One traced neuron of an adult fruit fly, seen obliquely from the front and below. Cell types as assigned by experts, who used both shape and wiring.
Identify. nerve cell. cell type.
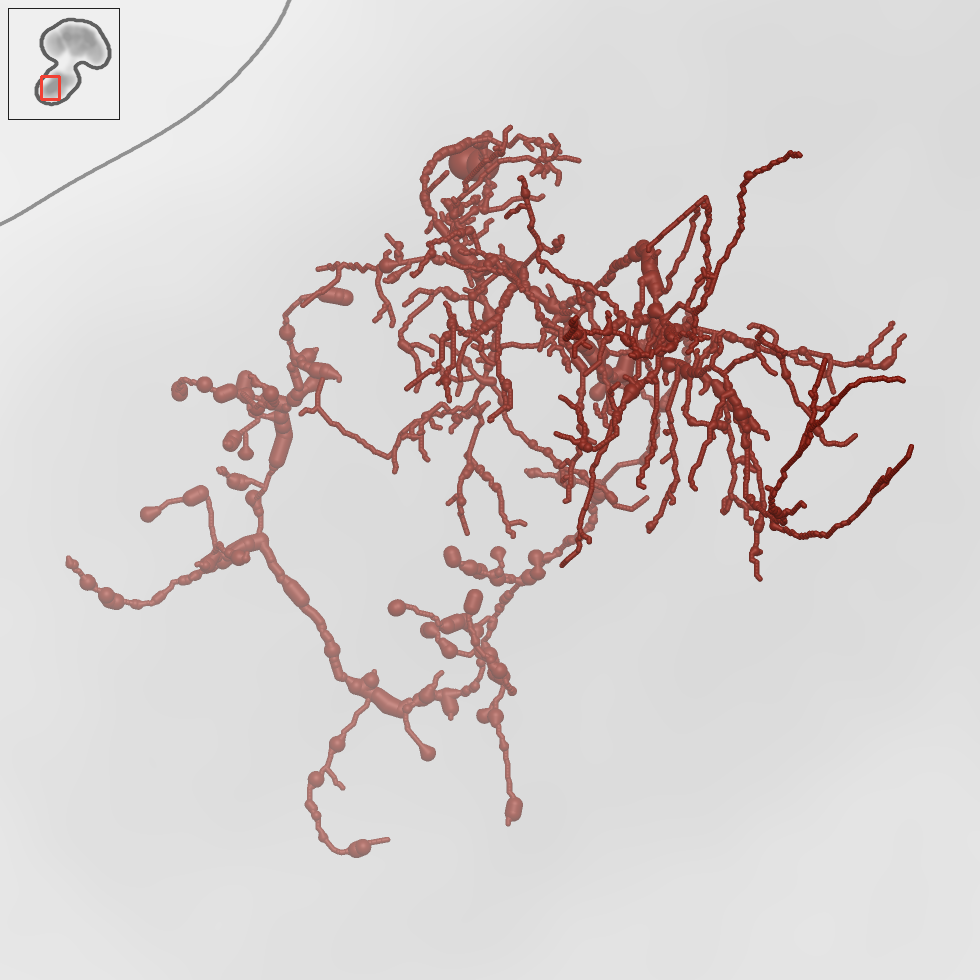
IN19B068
